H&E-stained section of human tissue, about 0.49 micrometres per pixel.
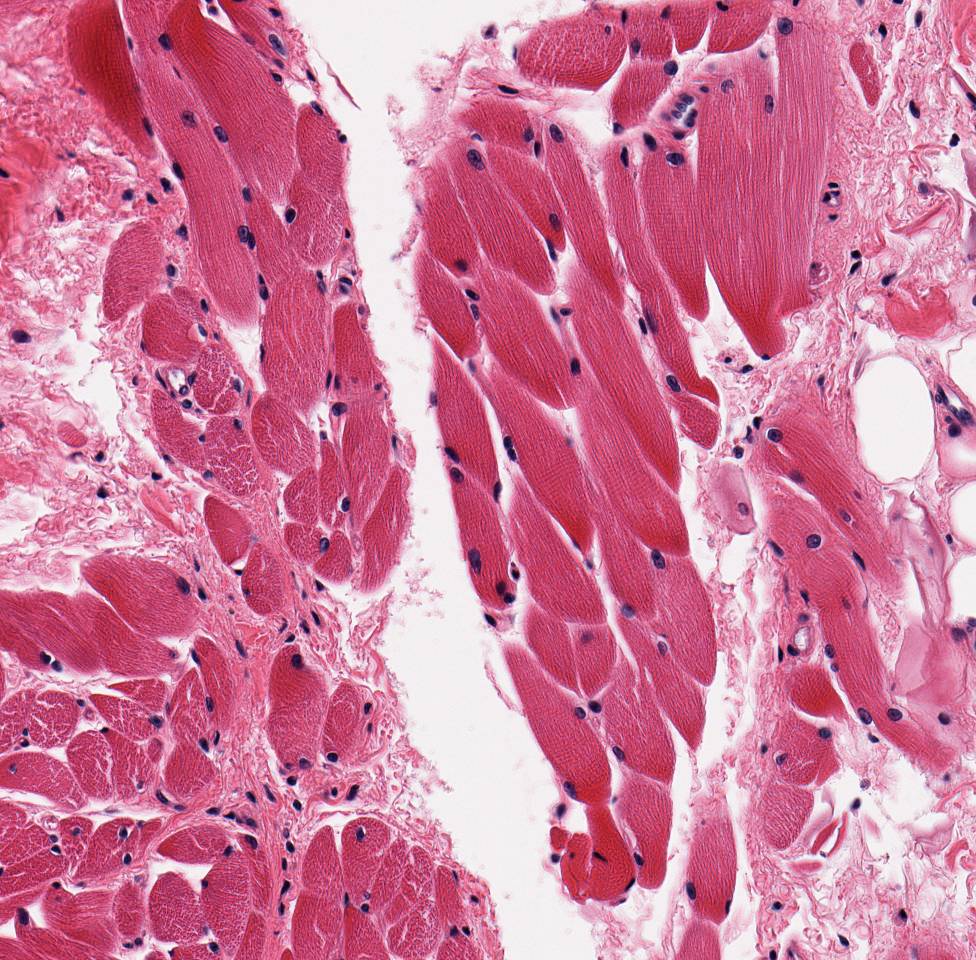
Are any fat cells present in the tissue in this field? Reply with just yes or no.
Yes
